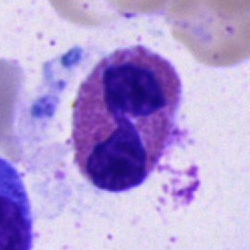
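Eosinophil, the central cell. I count two nuclear lobes, one toward the upper right and the other toward the lower left. A narrow strand in the middle of the cell joins them. Reddish granules fill the cytoplasm throughout.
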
